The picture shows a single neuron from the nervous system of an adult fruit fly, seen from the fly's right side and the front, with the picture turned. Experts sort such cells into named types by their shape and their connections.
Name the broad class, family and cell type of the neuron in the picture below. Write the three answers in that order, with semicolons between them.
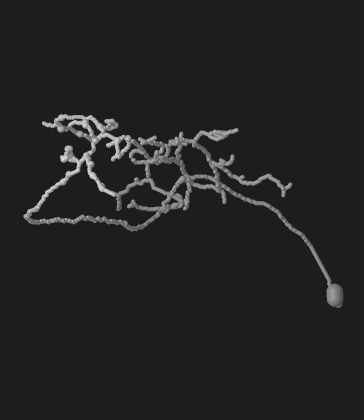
central-brain intrinsic neuron; hemilineage SLPpl1; SMP227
